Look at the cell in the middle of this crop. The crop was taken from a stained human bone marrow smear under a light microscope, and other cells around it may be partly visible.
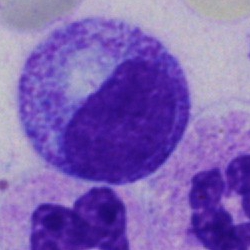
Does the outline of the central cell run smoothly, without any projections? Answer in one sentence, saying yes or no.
Yes, this cell has a smooth edge with no projections, blebs or tags.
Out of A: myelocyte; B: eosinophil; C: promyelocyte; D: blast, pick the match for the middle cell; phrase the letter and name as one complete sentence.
In the centre of the crop there is a myelocyte, making option A correct.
